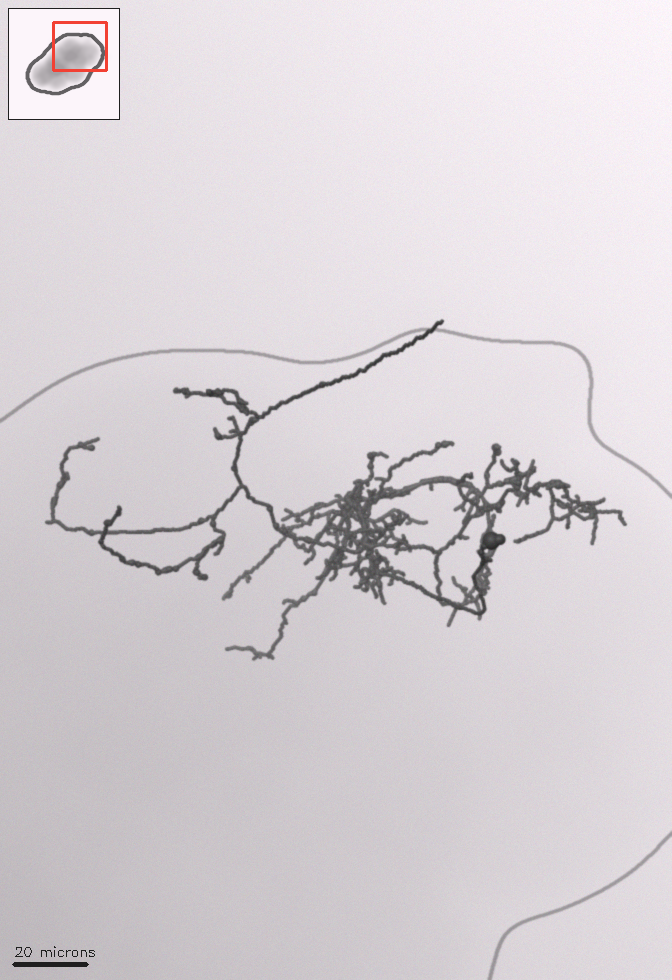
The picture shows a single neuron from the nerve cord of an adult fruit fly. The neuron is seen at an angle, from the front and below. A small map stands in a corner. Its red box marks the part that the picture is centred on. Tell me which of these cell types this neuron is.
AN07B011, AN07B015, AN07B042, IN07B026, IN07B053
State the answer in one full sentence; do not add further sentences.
A cell of type AN07B042 is what this neuron is.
